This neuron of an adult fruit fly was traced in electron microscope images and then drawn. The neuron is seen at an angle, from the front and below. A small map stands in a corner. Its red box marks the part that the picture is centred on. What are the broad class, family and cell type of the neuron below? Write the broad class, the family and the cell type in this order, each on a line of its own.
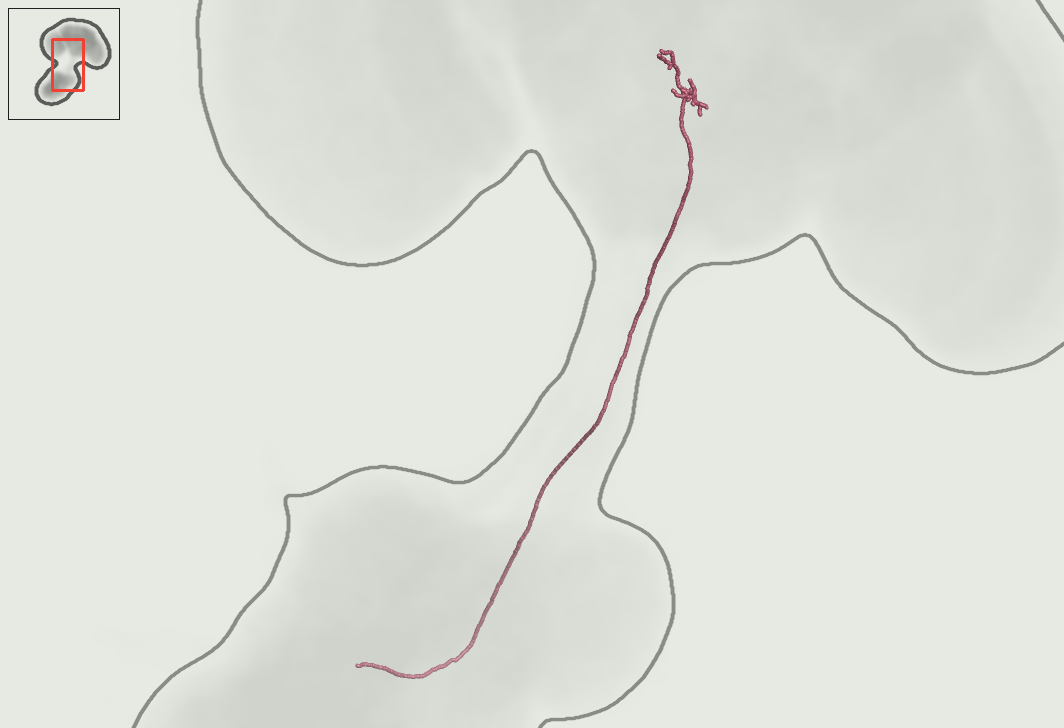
sensory neuron ascending to the brain
class gustatory
LgAG7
